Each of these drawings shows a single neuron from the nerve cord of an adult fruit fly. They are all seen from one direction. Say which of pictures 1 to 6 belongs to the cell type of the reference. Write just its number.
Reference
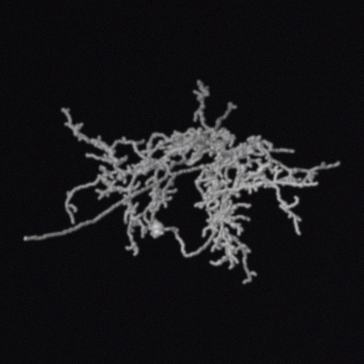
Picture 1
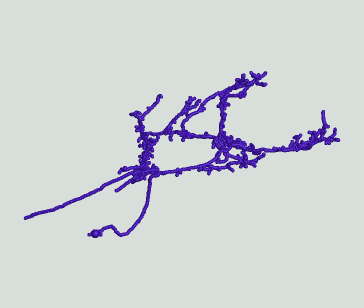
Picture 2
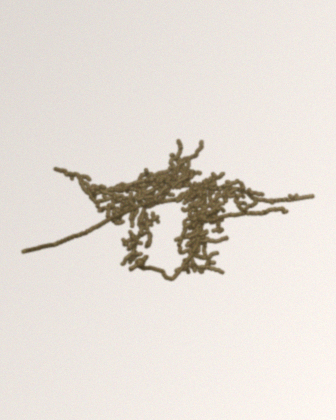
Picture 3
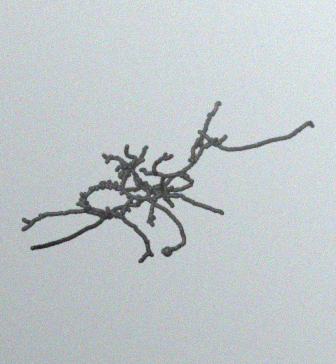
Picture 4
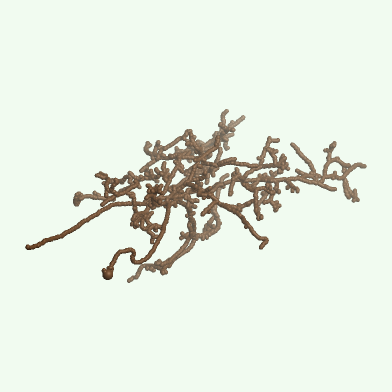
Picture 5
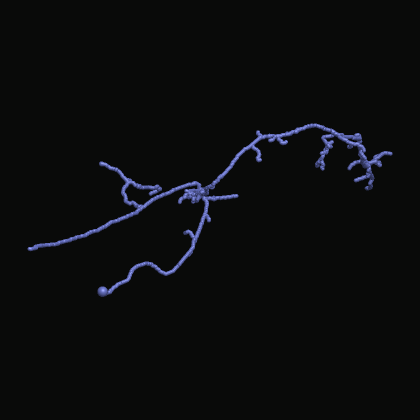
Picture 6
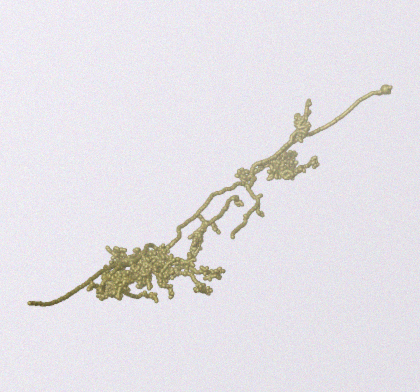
2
